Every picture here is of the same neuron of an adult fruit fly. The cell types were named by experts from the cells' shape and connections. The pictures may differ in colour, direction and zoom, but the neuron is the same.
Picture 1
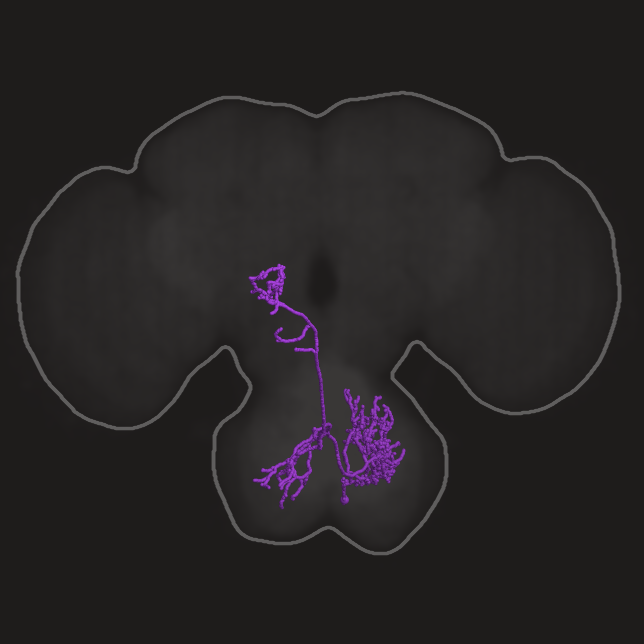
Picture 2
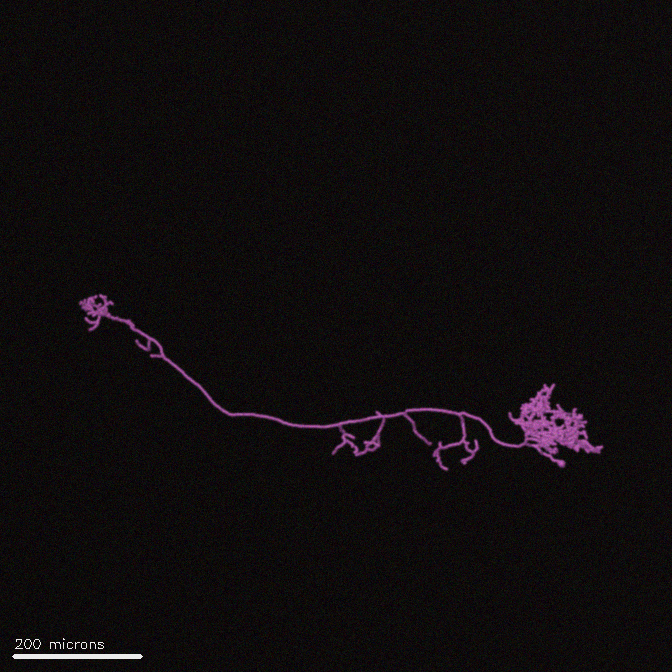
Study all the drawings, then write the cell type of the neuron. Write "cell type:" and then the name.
cell type: AN10B024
